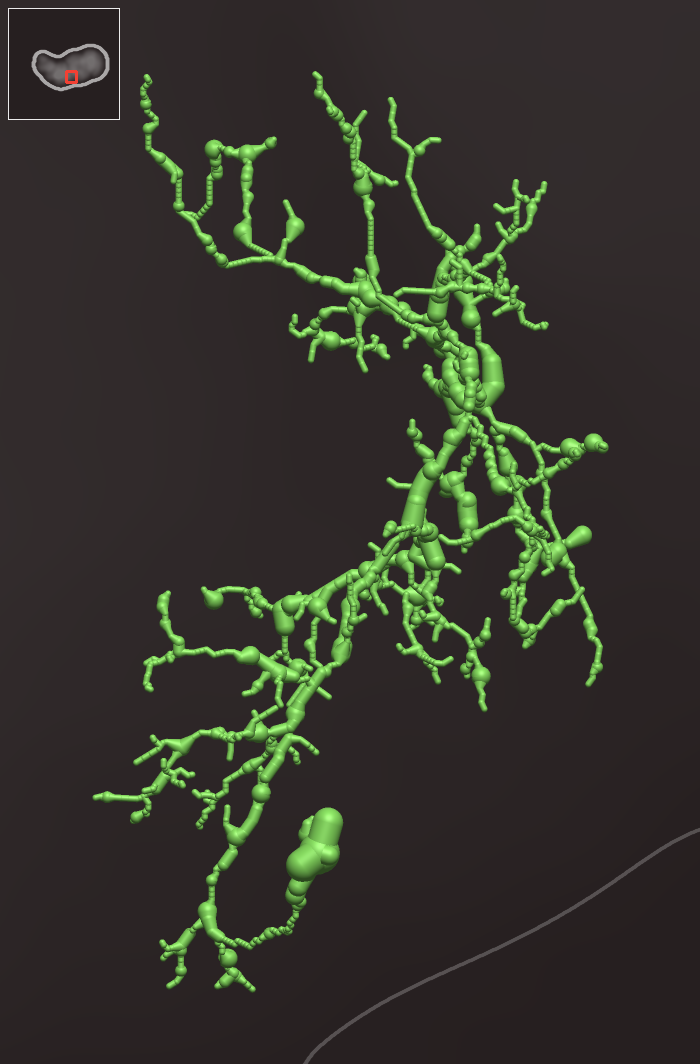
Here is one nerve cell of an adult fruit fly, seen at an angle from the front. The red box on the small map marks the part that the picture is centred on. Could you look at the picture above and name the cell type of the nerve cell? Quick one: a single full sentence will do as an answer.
For this nerve cell, the cell type is IN13A045.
